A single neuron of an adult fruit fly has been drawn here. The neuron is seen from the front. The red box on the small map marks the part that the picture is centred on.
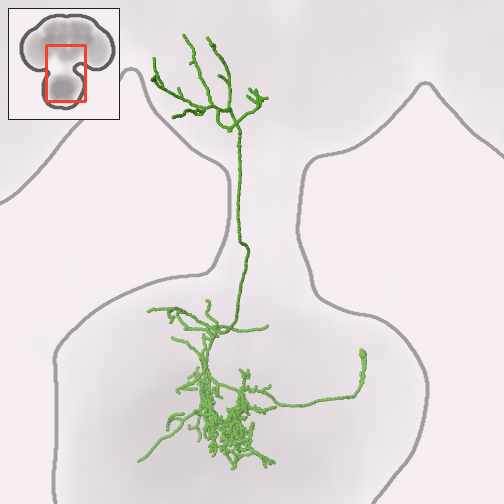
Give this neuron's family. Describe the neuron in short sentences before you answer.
The picture shows dozens of branch ends. In this view it is taller than it is wide. Its broad class is ascending neuron. Its family is hemilineage 18B.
